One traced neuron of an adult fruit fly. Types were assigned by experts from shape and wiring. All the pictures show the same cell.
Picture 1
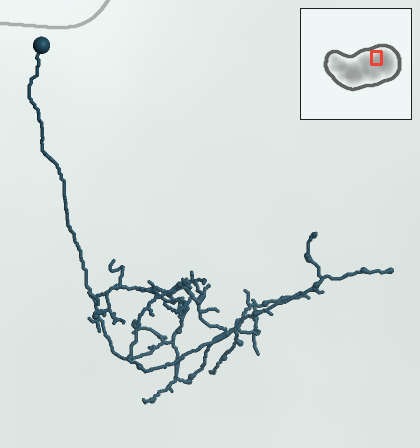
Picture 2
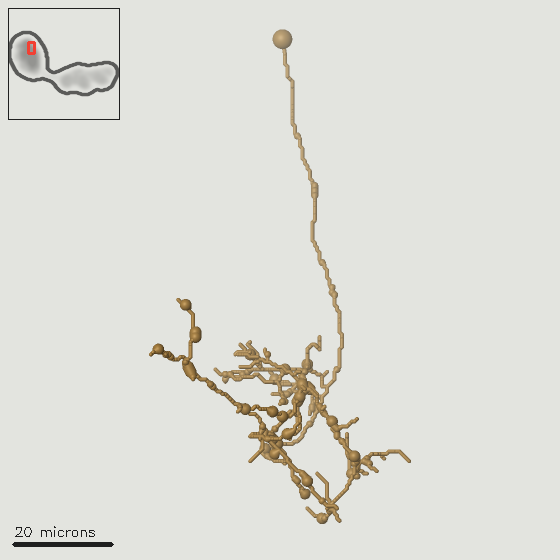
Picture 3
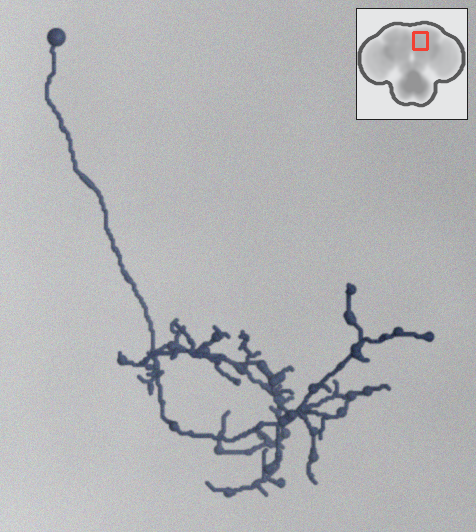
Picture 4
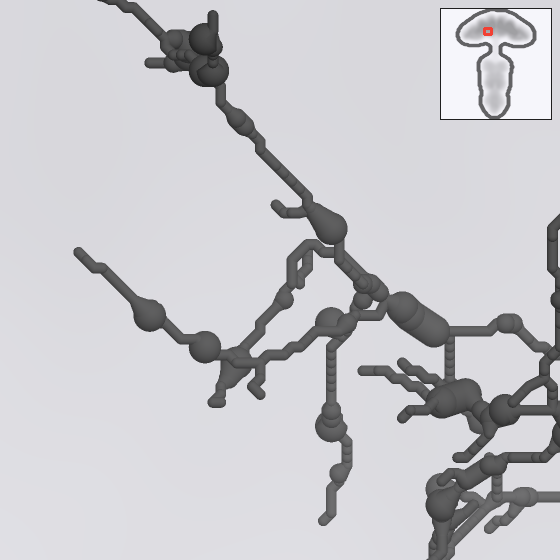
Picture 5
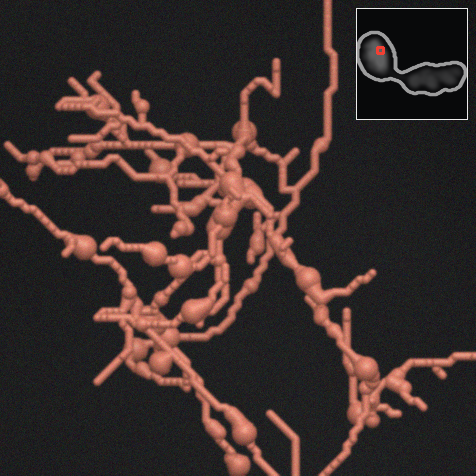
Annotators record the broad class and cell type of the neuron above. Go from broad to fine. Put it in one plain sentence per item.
A central-brain intrinsic neuron, type CB1794.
